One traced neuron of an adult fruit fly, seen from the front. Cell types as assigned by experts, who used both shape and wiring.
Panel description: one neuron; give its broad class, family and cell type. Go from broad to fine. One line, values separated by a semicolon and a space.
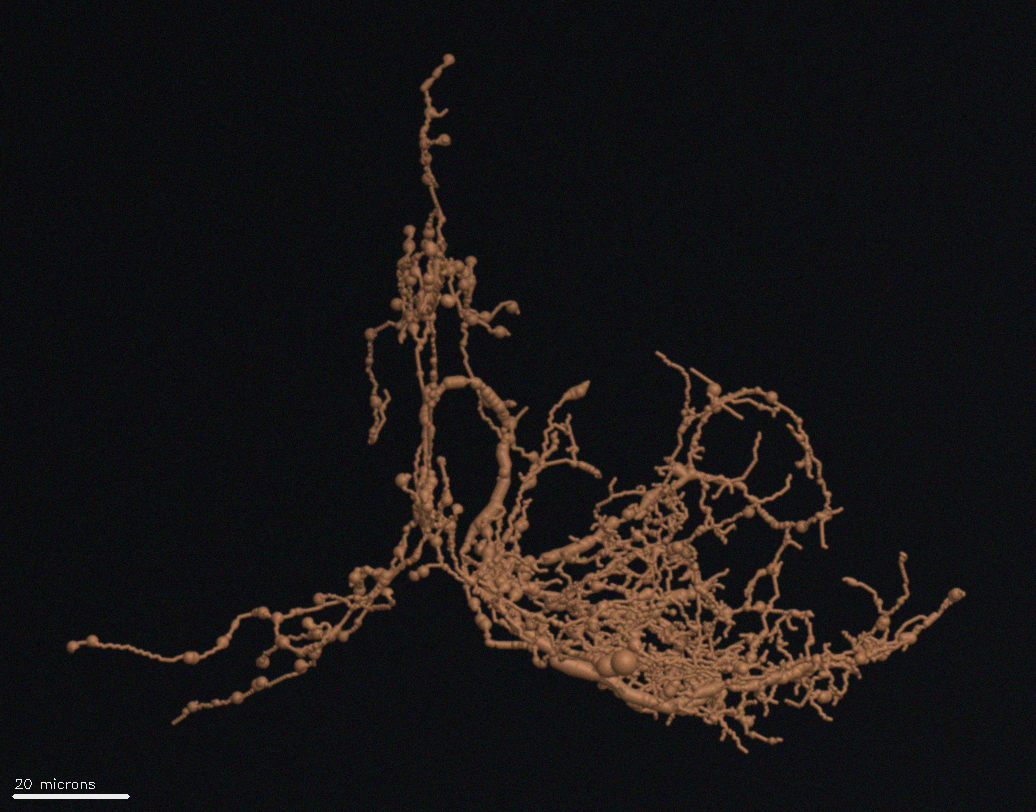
ascending neuron; hemilineage 05B; AN05B100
